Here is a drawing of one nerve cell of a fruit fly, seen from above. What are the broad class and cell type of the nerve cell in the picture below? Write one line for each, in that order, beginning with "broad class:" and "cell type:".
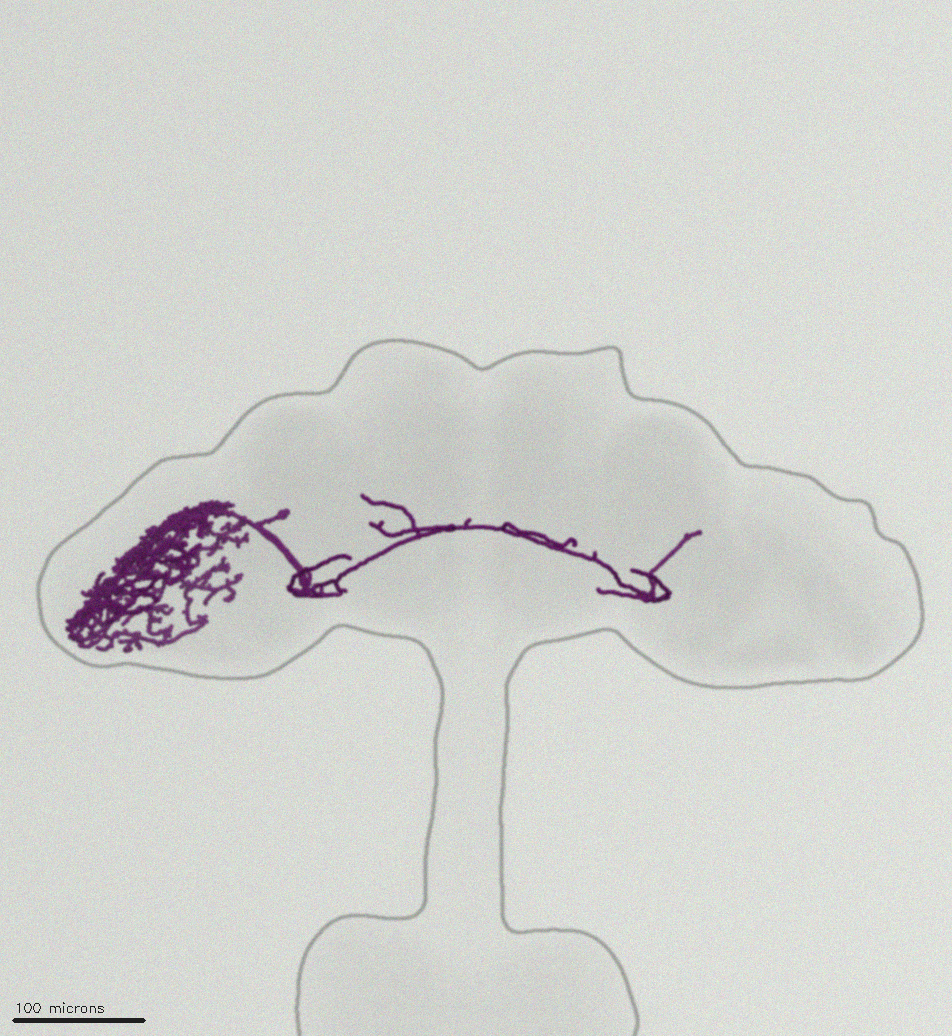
broad class: visual projection neuron
cell type: aMe9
